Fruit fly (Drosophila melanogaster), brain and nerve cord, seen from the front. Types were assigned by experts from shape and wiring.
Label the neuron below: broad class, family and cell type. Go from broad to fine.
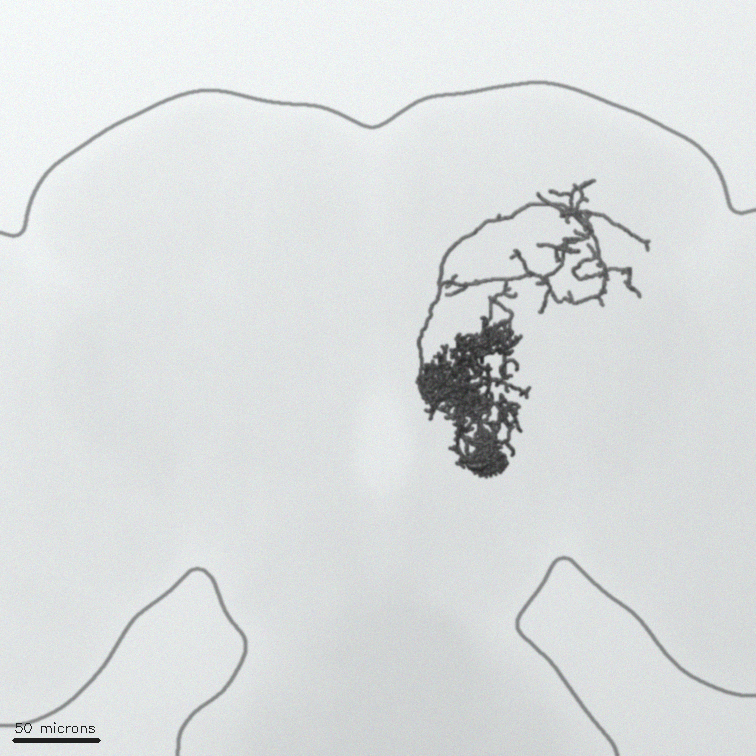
central-brain intrinsic neuron; hemilineage ALad1; M_adPNm3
